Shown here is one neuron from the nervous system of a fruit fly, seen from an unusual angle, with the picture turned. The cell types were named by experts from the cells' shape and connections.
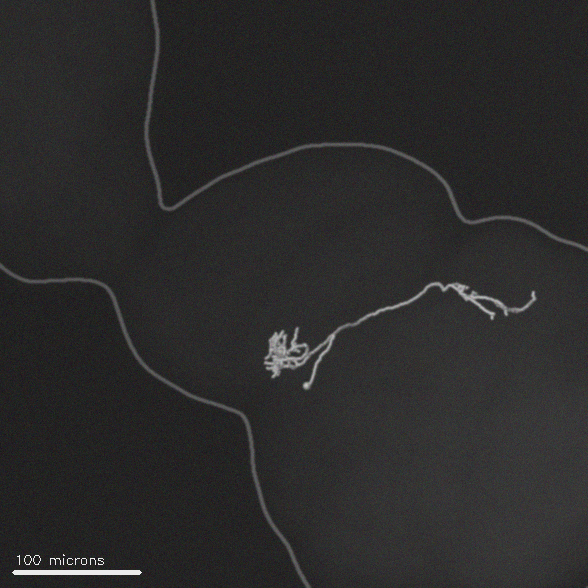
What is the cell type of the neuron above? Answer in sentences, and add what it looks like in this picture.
Its cell type is LoVP3. It is a visual projection neuron. From left to right in the picture it spans about 200 microns. In this view it is more than twice as wide as it is tall.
